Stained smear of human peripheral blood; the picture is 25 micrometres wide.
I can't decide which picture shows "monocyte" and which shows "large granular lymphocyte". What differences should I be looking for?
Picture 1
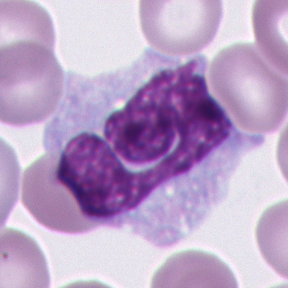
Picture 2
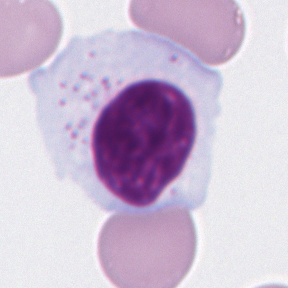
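Picture 1 shows the monocyte, and picture 2 the large granular lymphocyte. In picture 1, the nucleus is a single mass folded back on itself into a curved, S-like shape, about 16 by 11 micrometres.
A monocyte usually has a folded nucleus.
Its cytoplasm is plentiful and pale greyish-blue, with only a faint fine dusting and no coarse granules, and a few tiny clear spots lie in it.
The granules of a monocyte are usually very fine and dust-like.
Picture 2 looks quite different: the outline is irregular, with angular corners and small bumps instead of a smooth circle, and the nucleus sits off-centre toward the right. Its cytoplasm is abundant too, but pale blue, and I can see no vacuoles in it.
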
